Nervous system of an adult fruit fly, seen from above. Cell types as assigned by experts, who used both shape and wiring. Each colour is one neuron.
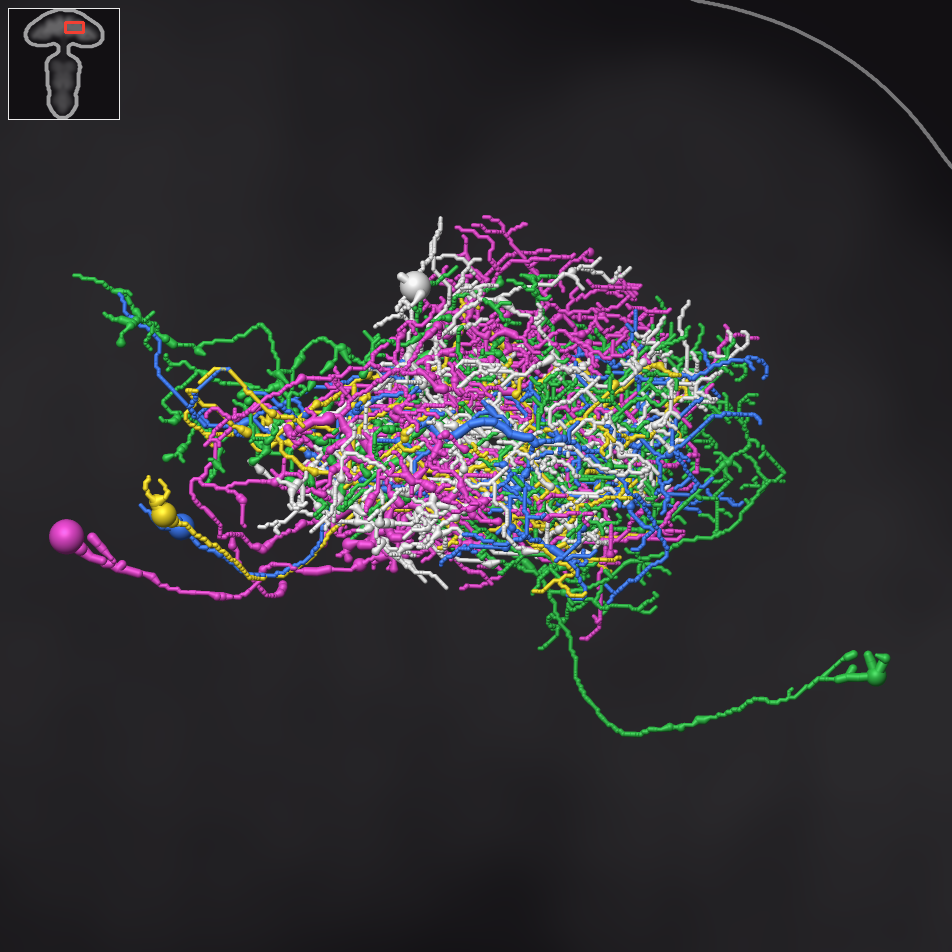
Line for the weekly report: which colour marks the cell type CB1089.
blue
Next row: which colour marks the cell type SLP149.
white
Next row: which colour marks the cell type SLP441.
magenta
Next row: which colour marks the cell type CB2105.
yellow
